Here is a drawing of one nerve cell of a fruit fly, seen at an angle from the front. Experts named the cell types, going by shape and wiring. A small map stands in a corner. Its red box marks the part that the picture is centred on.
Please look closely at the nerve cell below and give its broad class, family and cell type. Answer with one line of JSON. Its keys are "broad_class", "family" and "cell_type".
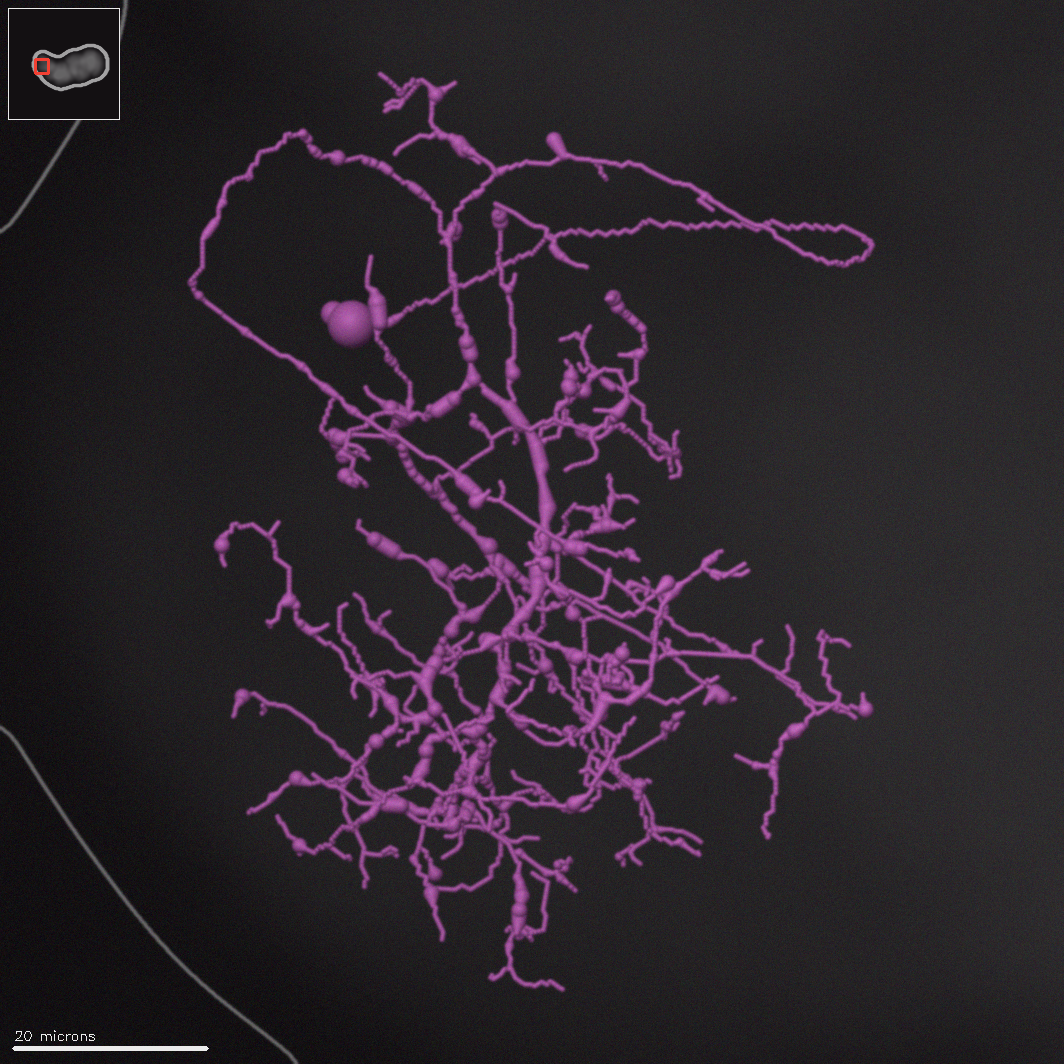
{"broad_class": "nerve-cord intrinsic neuron", "family": "hemilineage 03A", "cell_type": "IN03A067"}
